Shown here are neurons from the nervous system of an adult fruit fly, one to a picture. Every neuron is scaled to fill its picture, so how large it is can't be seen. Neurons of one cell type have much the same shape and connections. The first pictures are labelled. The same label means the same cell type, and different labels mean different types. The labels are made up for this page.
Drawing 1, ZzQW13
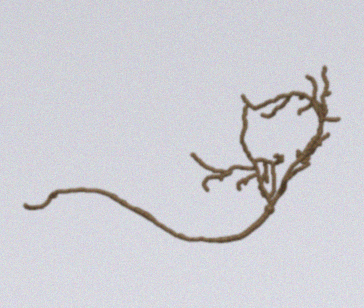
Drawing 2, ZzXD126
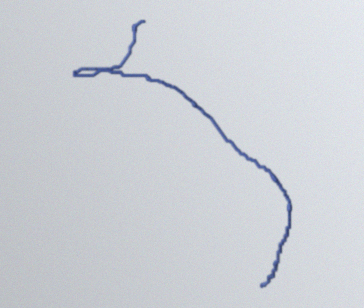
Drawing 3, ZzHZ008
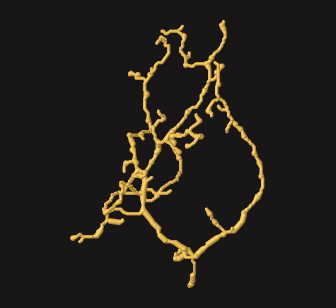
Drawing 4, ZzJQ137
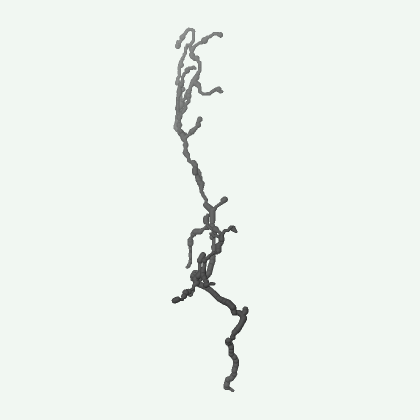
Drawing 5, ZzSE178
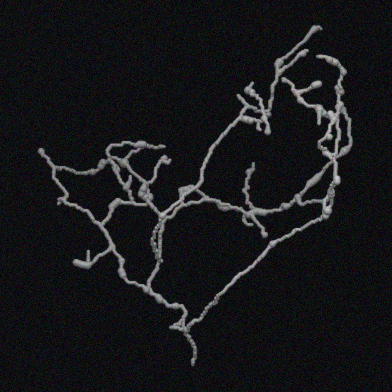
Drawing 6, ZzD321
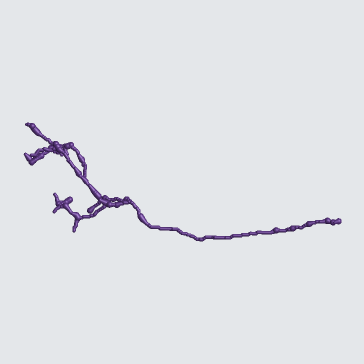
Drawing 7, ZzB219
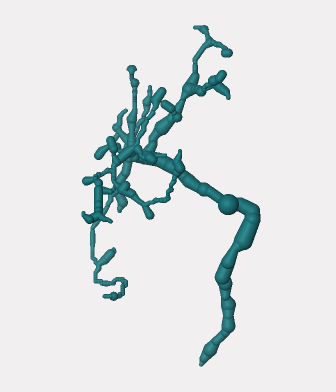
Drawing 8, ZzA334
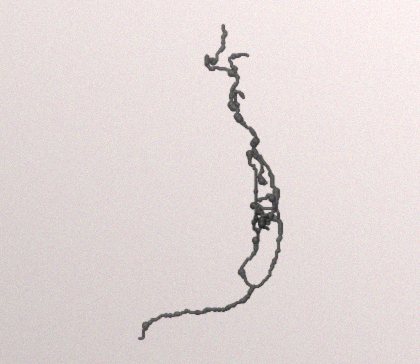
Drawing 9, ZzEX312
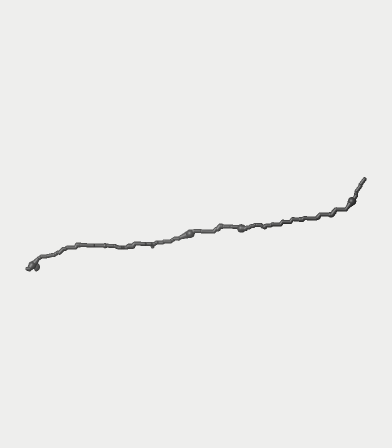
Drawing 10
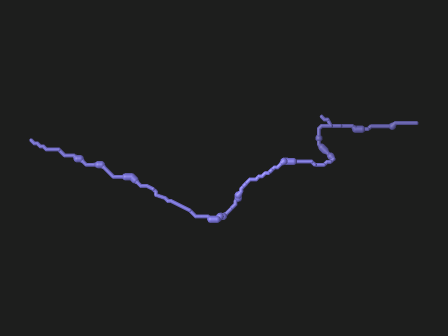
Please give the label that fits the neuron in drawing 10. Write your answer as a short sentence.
It belongs to ZzEX312.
